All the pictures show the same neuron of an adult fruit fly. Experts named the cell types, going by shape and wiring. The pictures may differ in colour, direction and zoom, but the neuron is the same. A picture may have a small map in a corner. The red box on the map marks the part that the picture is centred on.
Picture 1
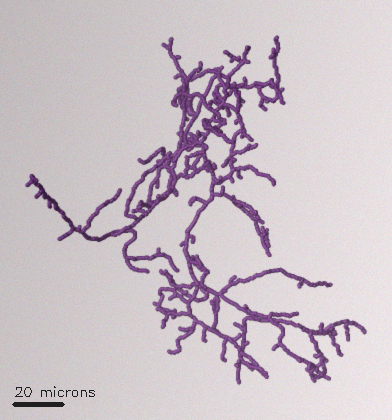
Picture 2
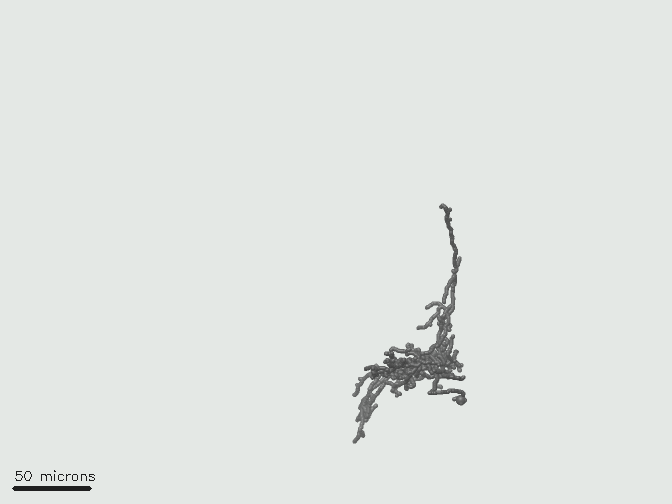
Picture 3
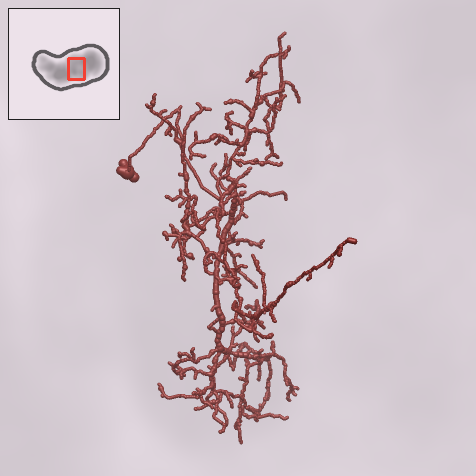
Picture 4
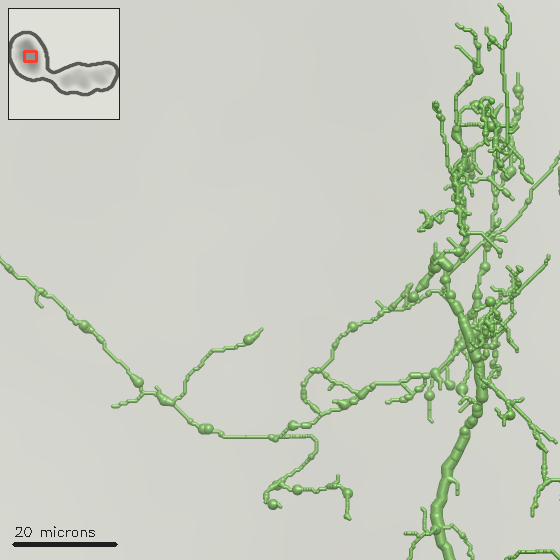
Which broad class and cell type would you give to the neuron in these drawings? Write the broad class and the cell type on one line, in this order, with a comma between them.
central-brain intrinsic neuron, PS239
